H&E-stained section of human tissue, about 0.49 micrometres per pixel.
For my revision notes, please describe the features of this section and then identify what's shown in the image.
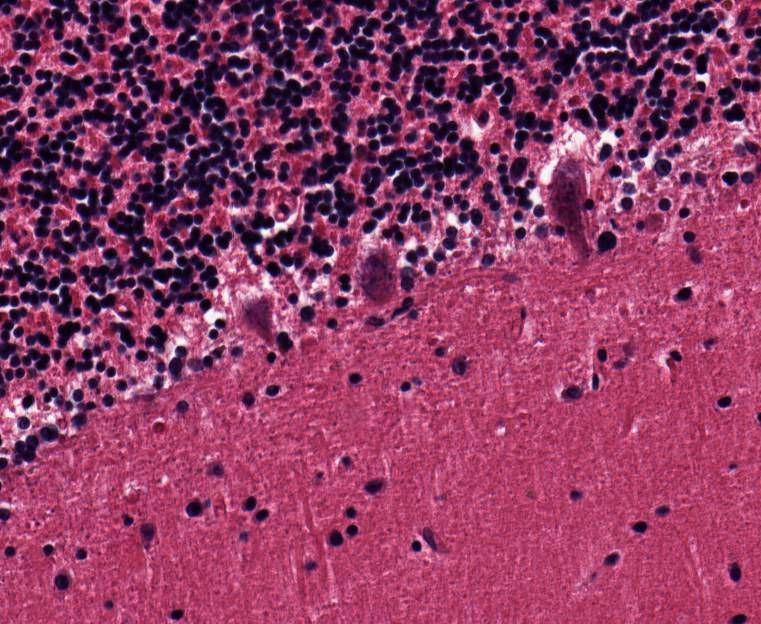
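Layer one, upper left: a band crowded with closely packed granule cells, with small round dark nuclei and scant cytoplasm. Layer two, lower right: pale pink, with few nuclei. Boundary: diagonal, with three large Purkinje cells in a single row, cytoplasm purple-pink; the rightmost tapers into a process pointing down toward the pale layer. This is cerebellum.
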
